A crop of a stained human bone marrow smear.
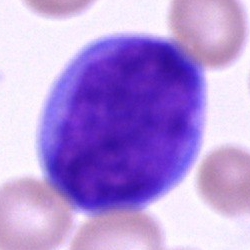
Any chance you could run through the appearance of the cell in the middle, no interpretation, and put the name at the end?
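Smooth, oval outline on this one. The chromatin's clumped into darker and paler purple patches. You only get a thin rim of deep blue cytoplasm, widest on the left side. It's a blast.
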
